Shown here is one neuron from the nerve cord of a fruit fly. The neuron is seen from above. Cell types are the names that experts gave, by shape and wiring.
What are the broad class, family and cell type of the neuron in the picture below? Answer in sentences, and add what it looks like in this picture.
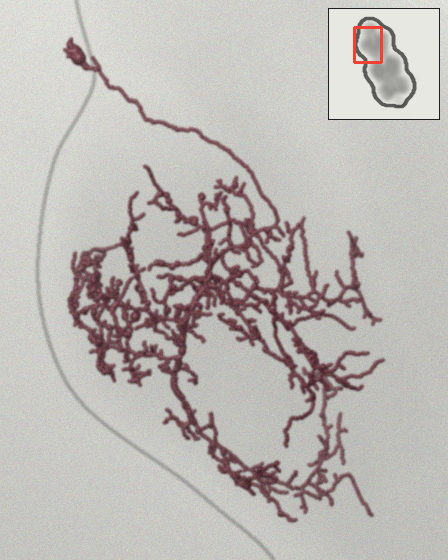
This is a nerve-cord intrinsic neuron. Its family is hemilineage 03A. It is of cell type IN03A055. More than a hundred branch ends can be seen. In this view it is taller than it is wide.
